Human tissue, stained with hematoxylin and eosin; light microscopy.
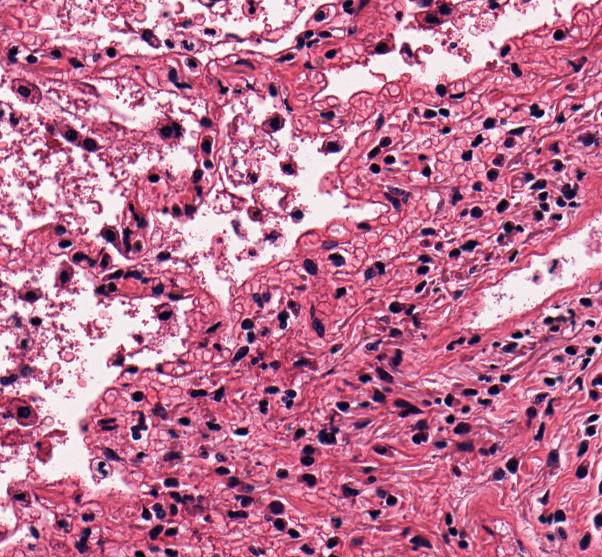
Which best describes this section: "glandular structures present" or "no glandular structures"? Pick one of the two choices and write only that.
No glandular structures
